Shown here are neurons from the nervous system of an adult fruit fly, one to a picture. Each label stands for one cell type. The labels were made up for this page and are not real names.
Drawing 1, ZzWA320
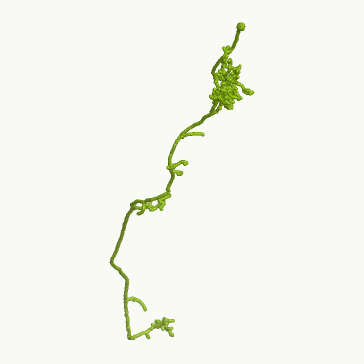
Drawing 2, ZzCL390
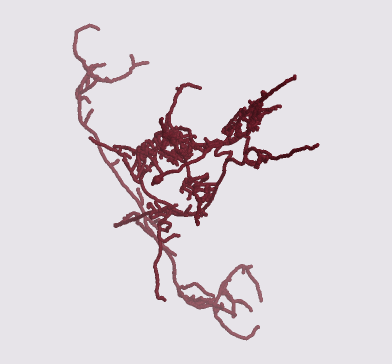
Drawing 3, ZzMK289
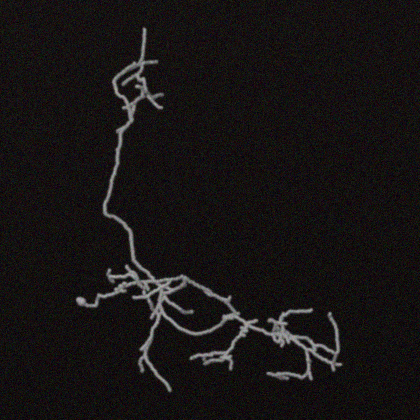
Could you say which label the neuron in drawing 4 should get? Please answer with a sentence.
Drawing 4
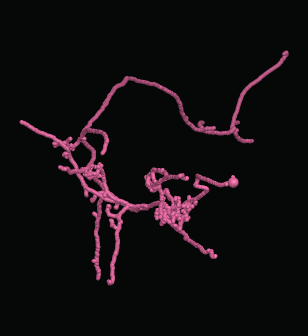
It belongs to ZzCL390.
